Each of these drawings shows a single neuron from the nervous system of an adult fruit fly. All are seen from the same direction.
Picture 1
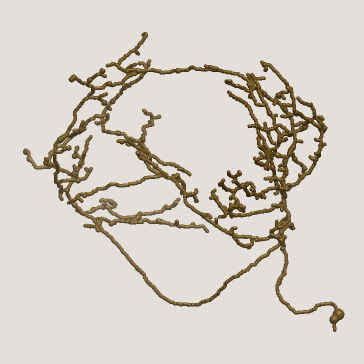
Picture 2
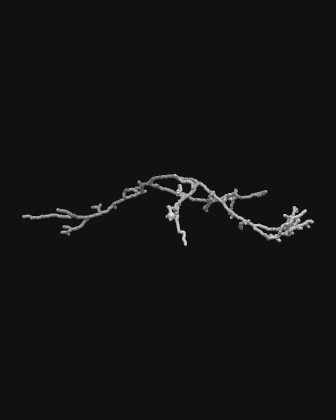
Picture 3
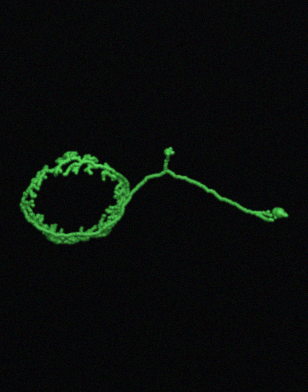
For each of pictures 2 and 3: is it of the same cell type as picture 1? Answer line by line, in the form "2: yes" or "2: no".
2: no
3: no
